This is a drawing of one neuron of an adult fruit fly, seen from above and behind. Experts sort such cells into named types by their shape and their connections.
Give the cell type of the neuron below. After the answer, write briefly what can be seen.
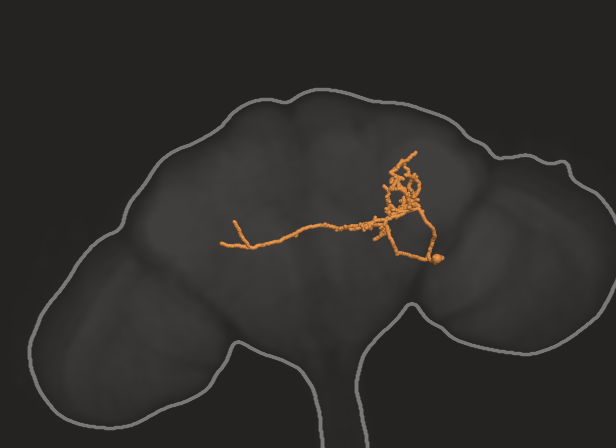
Its cell type is CL283_c. It is a central-brain intrinsic neuron. It lies in the brain. The cell body is on the right of the picture.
